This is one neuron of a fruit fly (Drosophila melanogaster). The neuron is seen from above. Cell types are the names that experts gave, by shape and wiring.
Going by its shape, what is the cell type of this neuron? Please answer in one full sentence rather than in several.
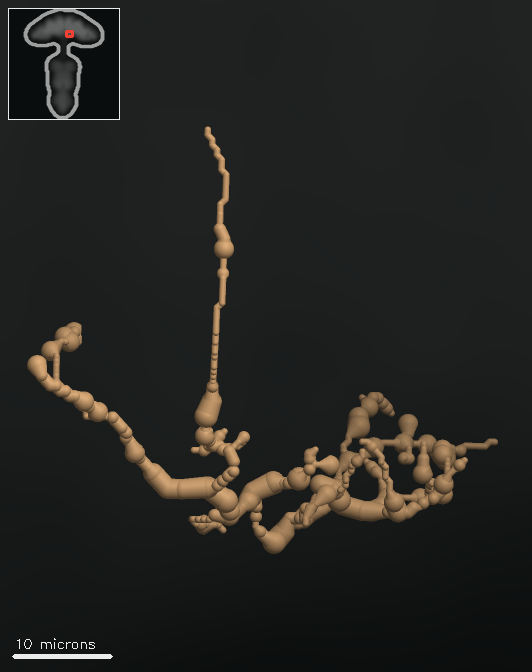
It is the cell type PS215 to which this neuron belongs.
